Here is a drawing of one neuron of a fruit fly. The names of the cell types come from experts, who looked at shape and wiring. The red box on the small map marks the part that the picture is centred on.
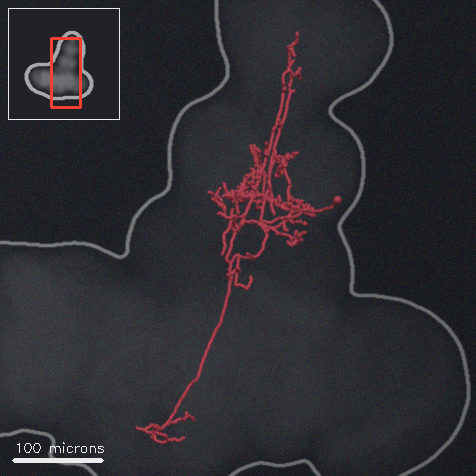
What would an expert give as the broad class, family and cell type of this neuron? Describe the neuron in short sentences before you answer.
The cell body is on the right of the picture. By the scale bar it is about 450 microns tall in this view. Its broad class is ascending neuron. The family is hemilineage 09B. The cell type is AN09B035.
